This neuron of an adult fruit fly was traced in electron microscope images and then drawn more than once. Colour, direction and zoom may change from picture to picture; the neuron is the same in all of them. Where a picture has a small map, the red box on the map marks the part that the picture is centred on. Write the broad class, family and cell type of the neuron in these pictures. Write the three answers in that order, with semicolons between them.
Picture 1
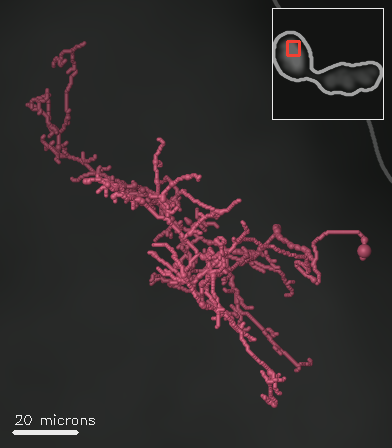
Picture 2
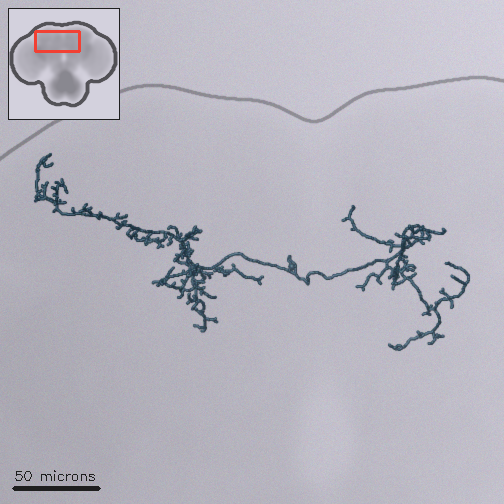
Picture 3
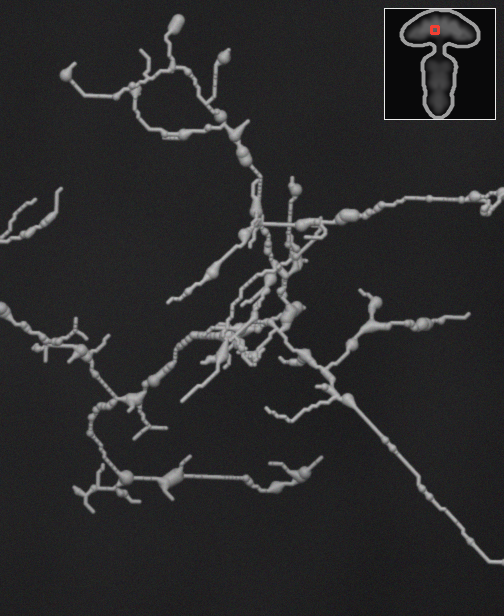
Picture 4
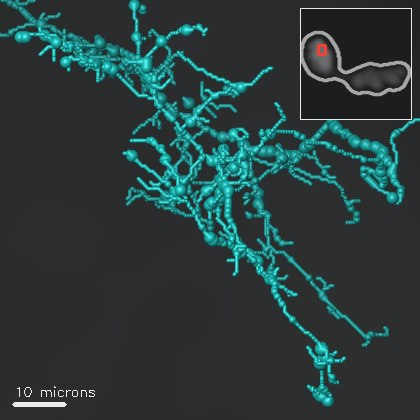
central-brain intrinsic neuron; hemilineage DM1_dorsal; CB4073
